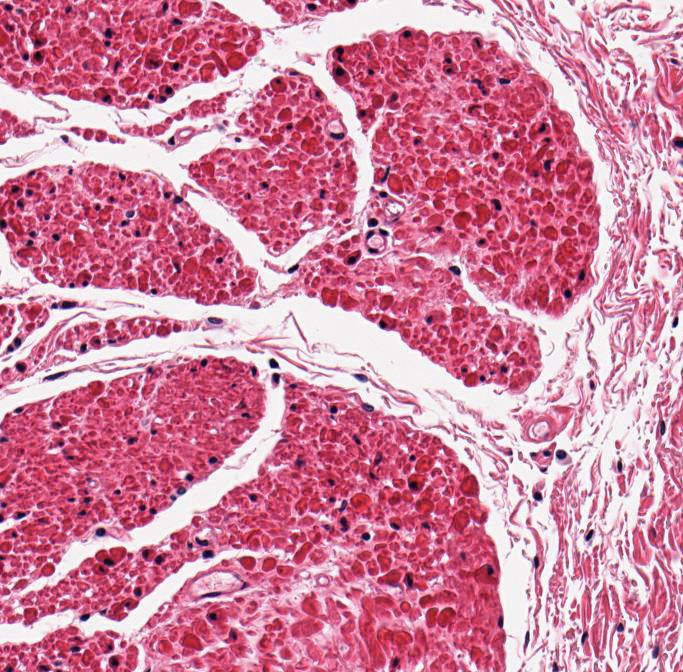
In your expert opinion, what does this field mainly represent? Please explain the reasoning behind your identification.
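That's smooth muscle. It's gathered into large bundles filling the left two-thirds of the field, with pale connective tissue septa between them, and the muscle cell cytoplasm stains a deep pink-red.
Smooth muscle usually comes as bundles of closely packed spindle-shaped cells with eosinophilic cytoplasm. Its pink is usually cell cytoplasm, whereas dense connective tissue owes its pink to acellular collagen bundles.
Those white empty clefts between many bundles and the septa fit with shrinkage during processing, and you won't find fat cells anywhere.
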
